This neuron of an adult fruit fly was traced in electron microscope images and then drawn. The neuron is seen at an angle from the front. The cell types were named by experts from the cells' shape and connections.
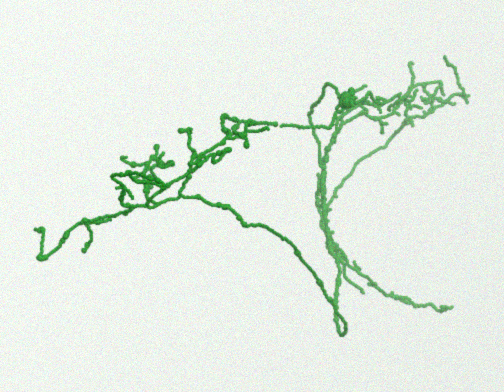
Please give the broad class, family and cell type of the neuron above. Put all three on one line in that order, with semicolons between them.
nerve-cord intrinsic neuron; hemilineage 17A; IN17A074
